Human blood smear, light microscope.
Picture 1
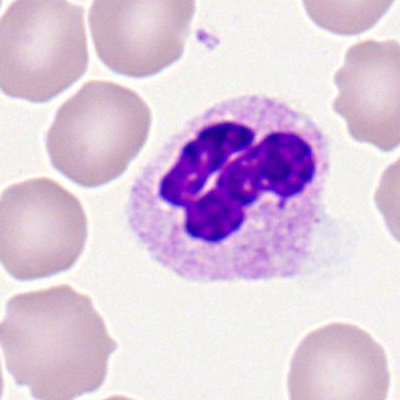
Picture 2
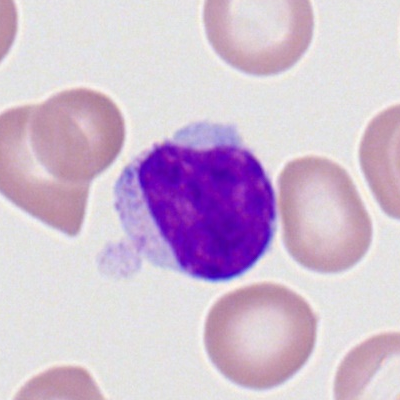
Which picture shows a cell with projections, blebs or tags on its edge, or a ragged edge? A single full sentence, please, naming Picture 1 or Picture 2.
In picture 2, the cell's outline is ragged or frayed, or has projections, blebs or tags.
